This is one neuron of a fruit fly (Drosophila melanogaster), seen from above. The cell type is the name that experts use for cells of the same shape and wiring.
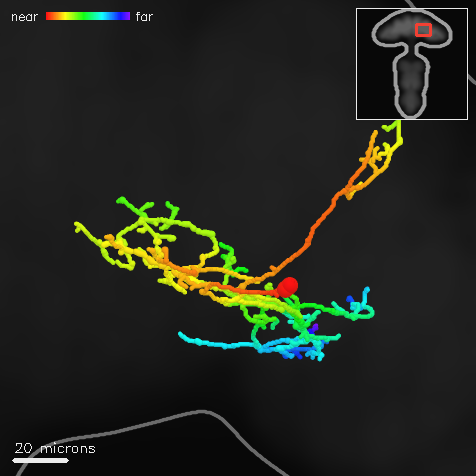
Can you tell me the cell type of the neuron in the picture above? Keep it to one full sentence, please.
The cell type given to this neuron is SLP460.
